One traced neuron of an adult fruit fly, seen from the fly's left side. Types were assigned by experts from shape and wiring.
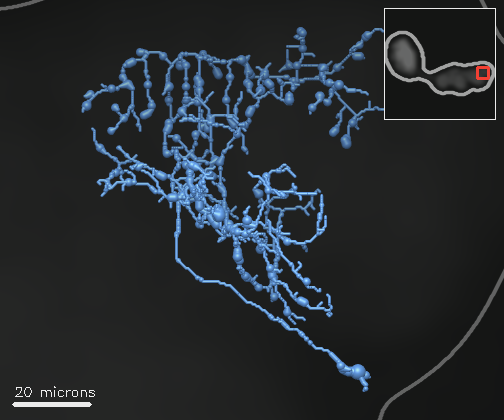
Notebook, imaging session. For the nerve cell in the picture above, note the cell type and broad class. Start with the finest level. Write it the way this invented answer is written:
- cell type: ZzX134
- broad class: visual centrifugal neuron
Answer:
- cell type: INXXX258
- broad class: nerve-cord intrinsic neuron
